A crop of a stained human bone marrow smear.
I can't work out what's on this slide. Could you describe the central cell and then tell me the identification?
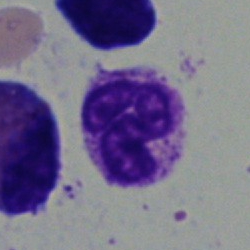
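A slightly irregular edge bounds this roughly round cell. Most of the cell is taken up by the nucleus, which is folded into several overlapping lobes separated by clefts. No vacuoles are seen in the cytoplasm. It is a segmented neutrophil.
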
